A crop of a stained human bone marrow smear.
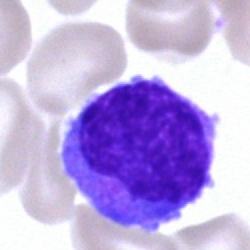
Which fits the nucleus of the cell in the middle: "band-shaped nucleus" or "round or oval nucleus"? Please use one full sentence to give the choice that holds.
Its nucleus forms a single compact round or oval shape.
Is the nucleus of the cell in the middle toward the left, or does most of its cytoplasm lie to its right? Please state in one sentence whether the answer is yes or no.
No, the nucleus is not toward the left; it lies toward the right.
